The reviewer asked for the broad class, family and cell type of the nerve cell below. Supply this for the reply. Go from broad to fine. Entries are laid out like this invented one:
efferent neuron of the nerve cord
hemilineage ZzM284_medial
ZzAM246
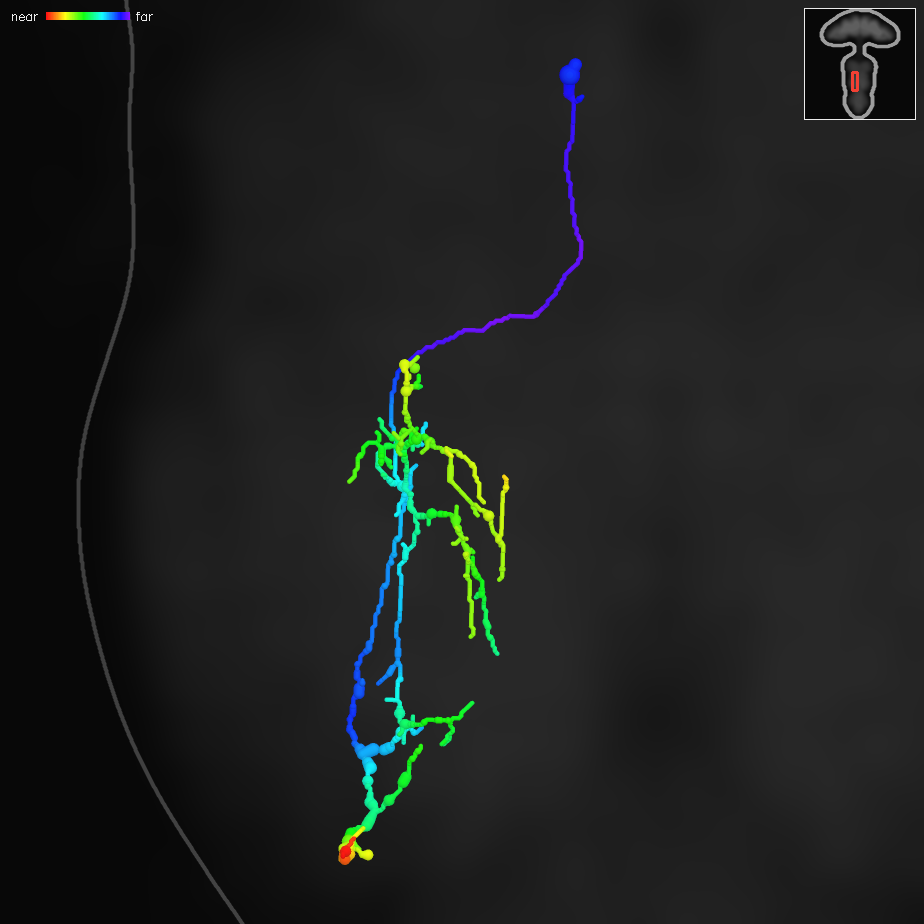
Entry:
nerve-cord intrinsic neuron
hemilineage 14A
IN14A091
